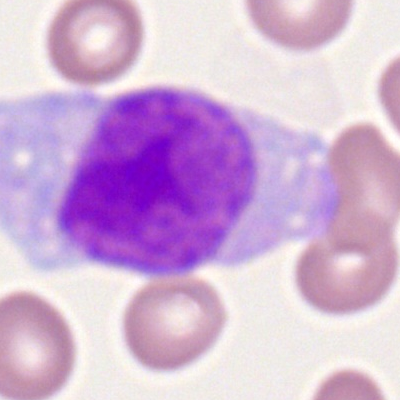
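Monocyte, the middle cell in this stained blood smear, drawn out horizontally with cytoplasm reaching left and right of the nucleus. Its cytoplasm is pale blue and free of visible granules. A few small clear spots flank the nucleus within the cytoplasm.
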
